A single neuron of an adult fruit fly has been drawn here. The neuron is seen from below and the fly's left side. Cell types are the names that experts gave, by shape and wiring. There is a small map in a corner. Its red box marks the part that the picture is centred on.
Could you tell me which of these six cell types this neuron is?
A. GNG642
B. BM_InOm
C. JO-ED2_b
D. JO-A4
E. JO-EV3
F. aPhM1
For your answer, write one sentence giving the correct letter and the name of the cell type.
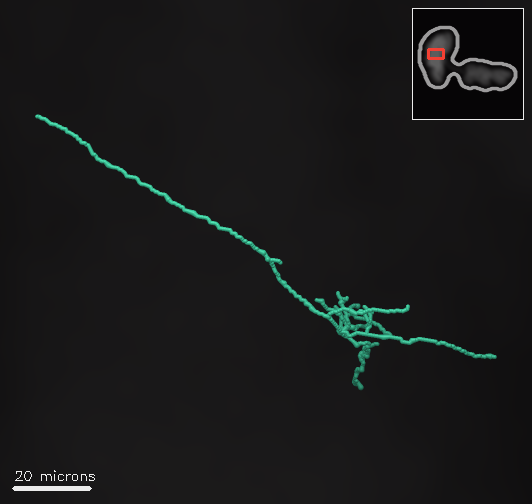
The cell type matching the neuron is JO-EV3, which option E provides.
